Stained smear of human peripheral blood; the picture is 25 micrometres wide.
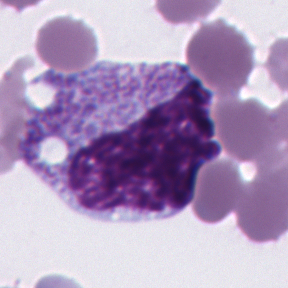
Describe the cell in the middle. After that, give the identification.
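First, the outline: irregular and somewhat angular, not smoothly round. Next, the nucleus: it sits toward the right and lower side, so the cytoplasm lies mostly to the upper left. Then the cytoplasm: fine purple granules are densely scattered through it, and two clear round vacuoles lie on the cell's left side. This cell is a myelocyte.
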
